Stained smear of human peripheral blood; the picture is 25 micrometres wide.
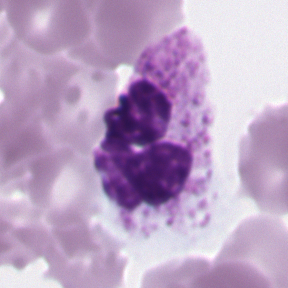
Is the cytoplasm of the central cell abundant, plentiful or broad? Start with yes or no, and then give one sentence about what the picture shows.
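Yes. The cytoplasm is plentiful and pale, with a faint lilac tint.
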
